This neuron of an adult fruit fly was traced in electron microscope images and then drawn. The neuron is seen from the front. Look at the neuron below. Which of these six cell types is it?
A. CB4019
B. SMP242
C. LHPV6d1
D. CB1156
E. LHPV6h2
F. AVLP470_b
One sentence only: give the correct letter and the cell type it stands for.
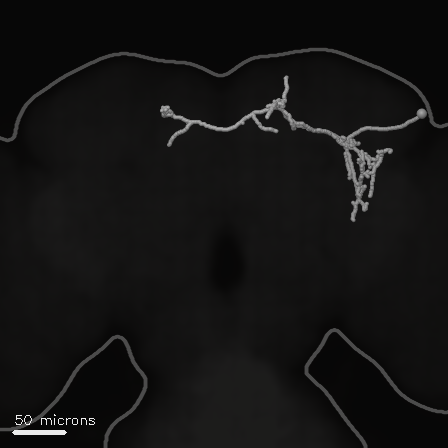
Option B states the cell type of the neuron, which is SMP242.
